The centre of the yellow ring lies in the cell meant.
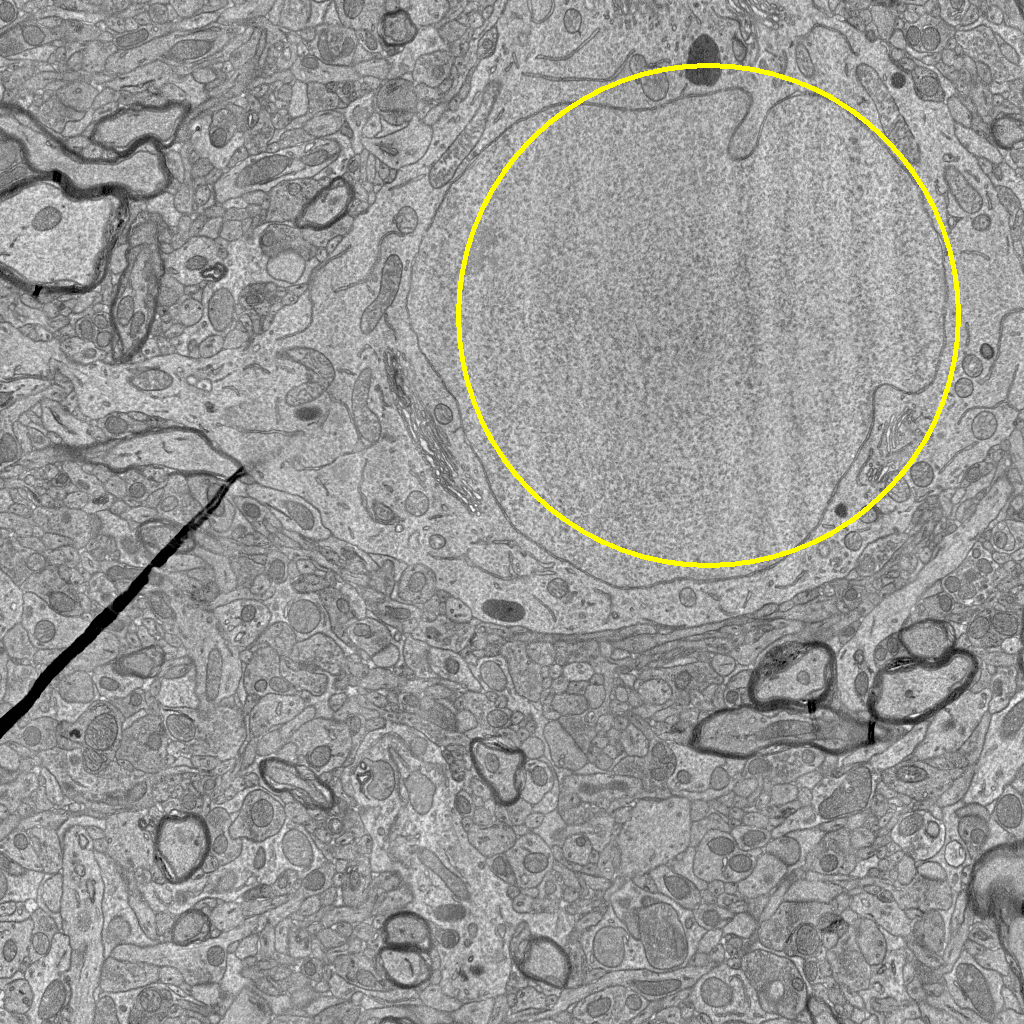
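Excitatory neuron at the centre of the yellow ring, mouse visual cortex. Its large, round nucleus fills most of the ring. A single deep, narrow infolding of the nuclear envelope lies at the top. Chromatin is fine and evenly dispersed, without dark clumps along the envelope. Just above the nucleus, a small, very dark oval body sits in the cytoplasm.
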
